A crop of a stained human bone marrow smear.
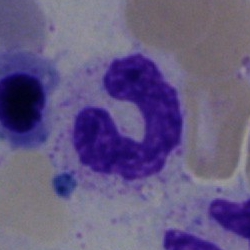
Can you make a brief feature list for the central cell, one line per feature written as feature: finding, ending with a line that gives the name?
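Nucleus shape: single thick band bent into a C, open side facing left
Chromatin: dark purple, coarsely clumped
Nucleolus: none seen
Cytoplasmic vacuoles: none seen
Name: band neutrophil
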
